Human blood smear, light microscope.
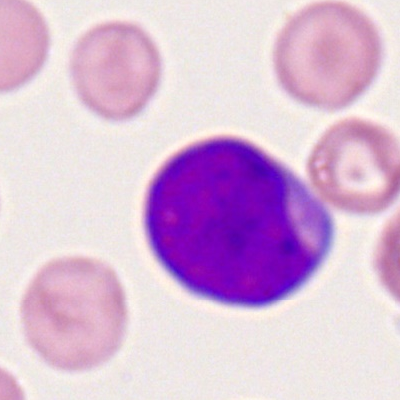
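Myeloblast, the cell in the middle: as I look, the nucleus takes up most of it, leaving only a scant rim of cytoplasm. That cytoplasm shows as a pale bluish crescent on the right side of the cell. I can't pick out any distinct granules in it. Nor do I see any projections from the cell surface.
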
